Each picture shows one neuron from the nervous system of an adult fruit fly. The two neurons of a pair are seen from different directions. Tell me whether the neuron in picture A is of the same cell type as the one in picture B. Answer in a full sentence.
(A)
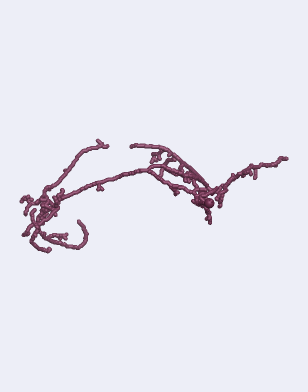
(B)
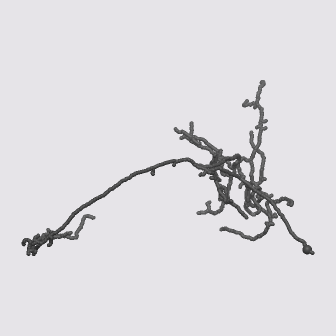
They are of different cell types.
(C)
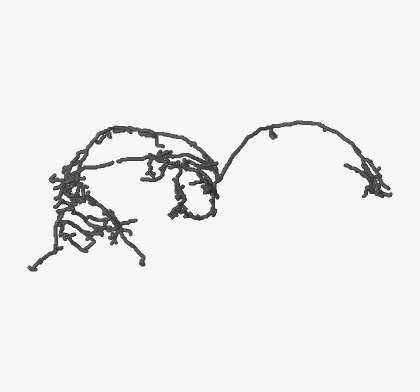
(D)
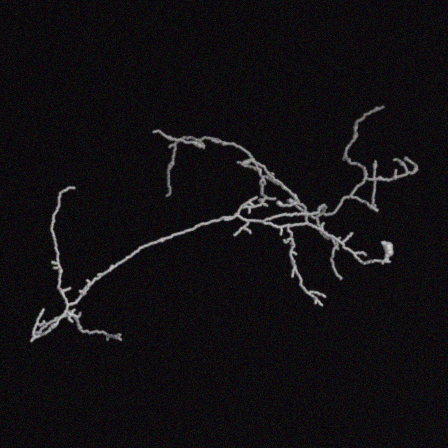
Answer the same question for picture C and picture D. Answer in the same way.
They are of different cell types.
